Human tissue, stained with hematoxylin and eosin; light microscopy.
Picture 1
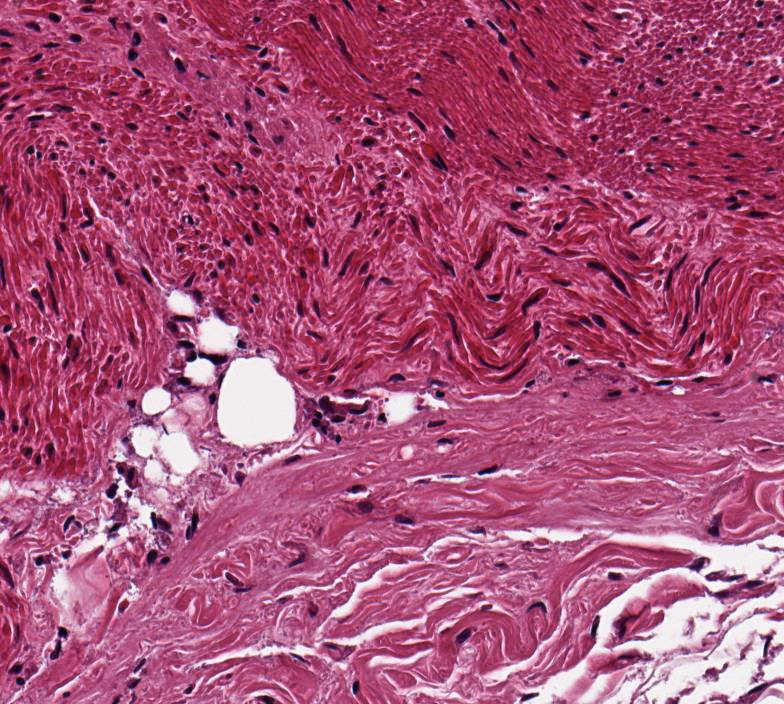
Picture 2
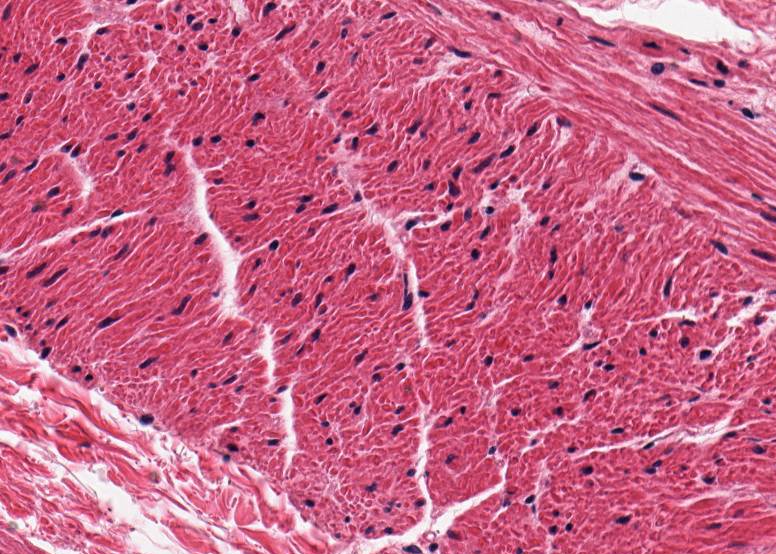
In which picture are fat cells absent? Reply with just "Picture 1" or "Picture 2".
Picture 2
